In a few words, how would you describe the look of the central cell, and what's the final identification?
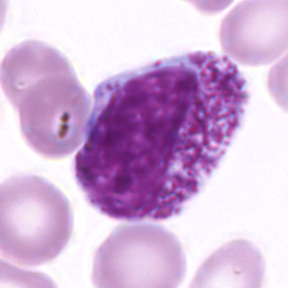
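Look first at the nucleus: it fills the left part of the cell and stains a deep purple. On the right side, coarse reddish-purple granules crowd the cytoplasm. A red cell lies against the upper left edge. This cell is a myelocyte.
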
